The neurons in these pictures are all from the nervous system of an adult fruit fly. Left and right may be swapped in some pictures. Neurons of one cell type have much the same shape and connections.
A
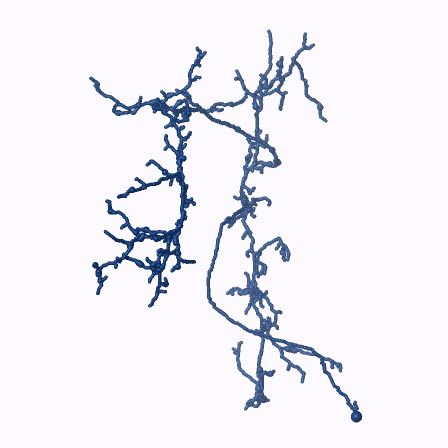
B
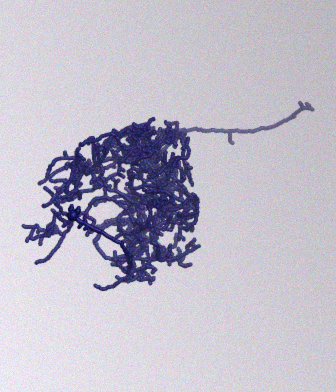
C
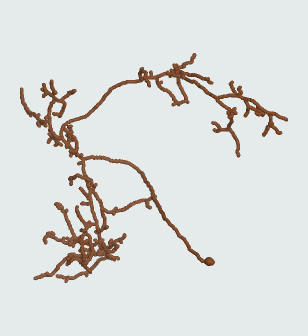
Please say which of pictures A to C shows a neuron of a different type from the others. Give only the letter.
B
